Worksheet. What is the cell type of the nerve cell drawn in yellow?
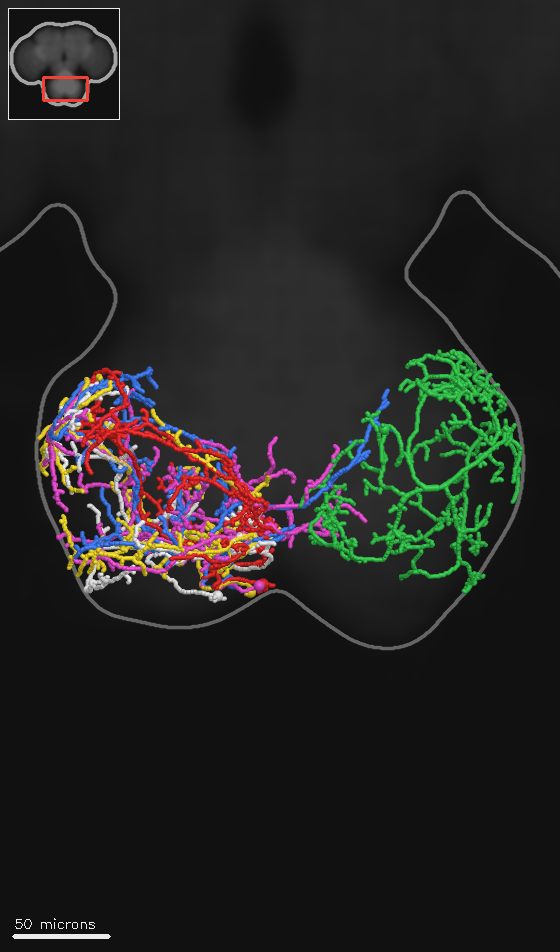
IN04B086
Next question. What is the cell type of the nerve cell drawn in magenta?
IN04B073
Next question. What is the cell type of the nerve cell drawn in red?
IN04B034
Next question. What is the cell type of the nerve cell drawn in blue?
IN04B050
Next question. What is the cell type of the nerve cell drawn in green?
IN16B034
